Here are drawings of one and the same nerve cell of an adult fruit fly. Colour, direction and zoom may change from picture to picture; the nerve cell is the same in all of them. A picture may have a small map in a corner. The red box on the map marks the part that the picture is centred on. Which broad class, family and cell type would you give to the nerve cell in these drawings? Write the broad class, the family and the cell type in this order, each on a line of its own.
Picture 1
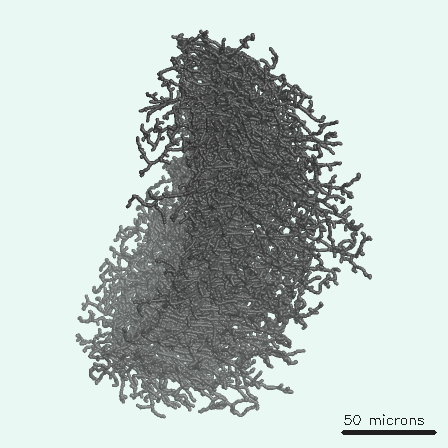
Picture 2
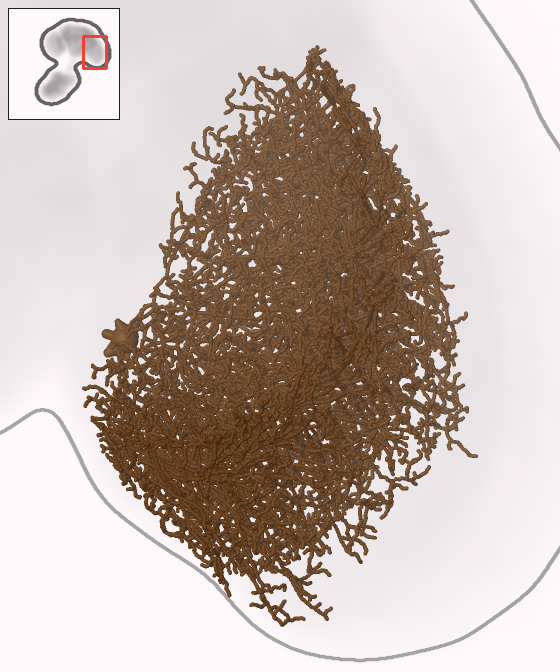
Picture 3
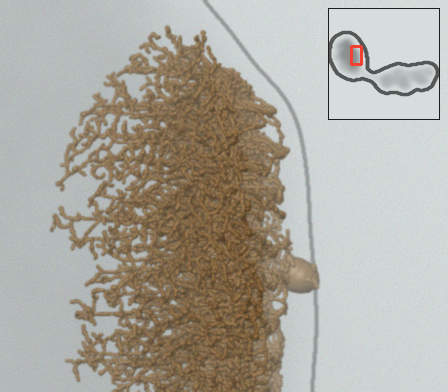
optic-lobe intrinsic neuron
Am
Am1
